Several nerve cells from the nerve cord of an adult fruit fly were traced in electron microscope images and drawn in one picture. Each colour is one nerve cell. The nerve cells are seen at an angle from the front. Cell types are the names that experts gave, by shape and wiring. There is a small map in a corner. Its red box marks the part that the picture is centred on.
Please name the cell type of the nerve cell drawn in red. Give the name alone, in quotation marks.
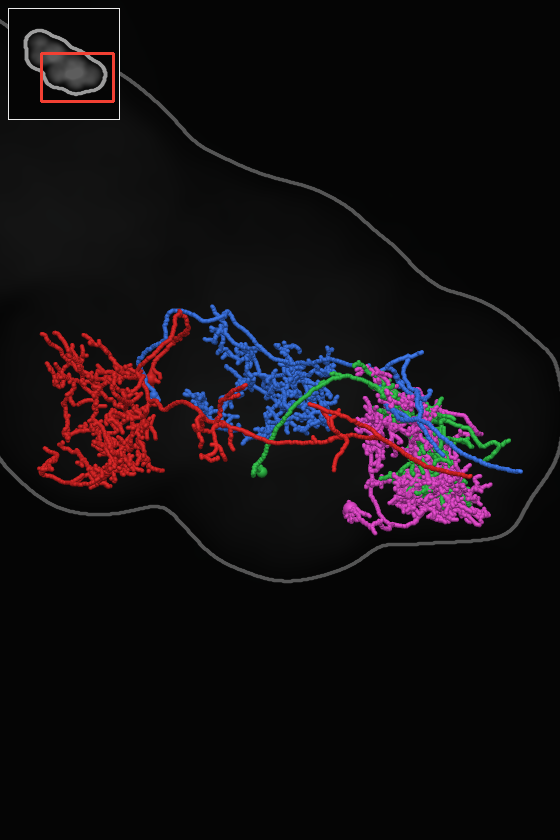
"AN12B017"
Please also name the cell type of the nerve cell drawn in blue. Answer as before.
"AN12B019"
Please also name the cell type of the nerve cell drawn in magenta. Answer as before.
"IN13B009"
